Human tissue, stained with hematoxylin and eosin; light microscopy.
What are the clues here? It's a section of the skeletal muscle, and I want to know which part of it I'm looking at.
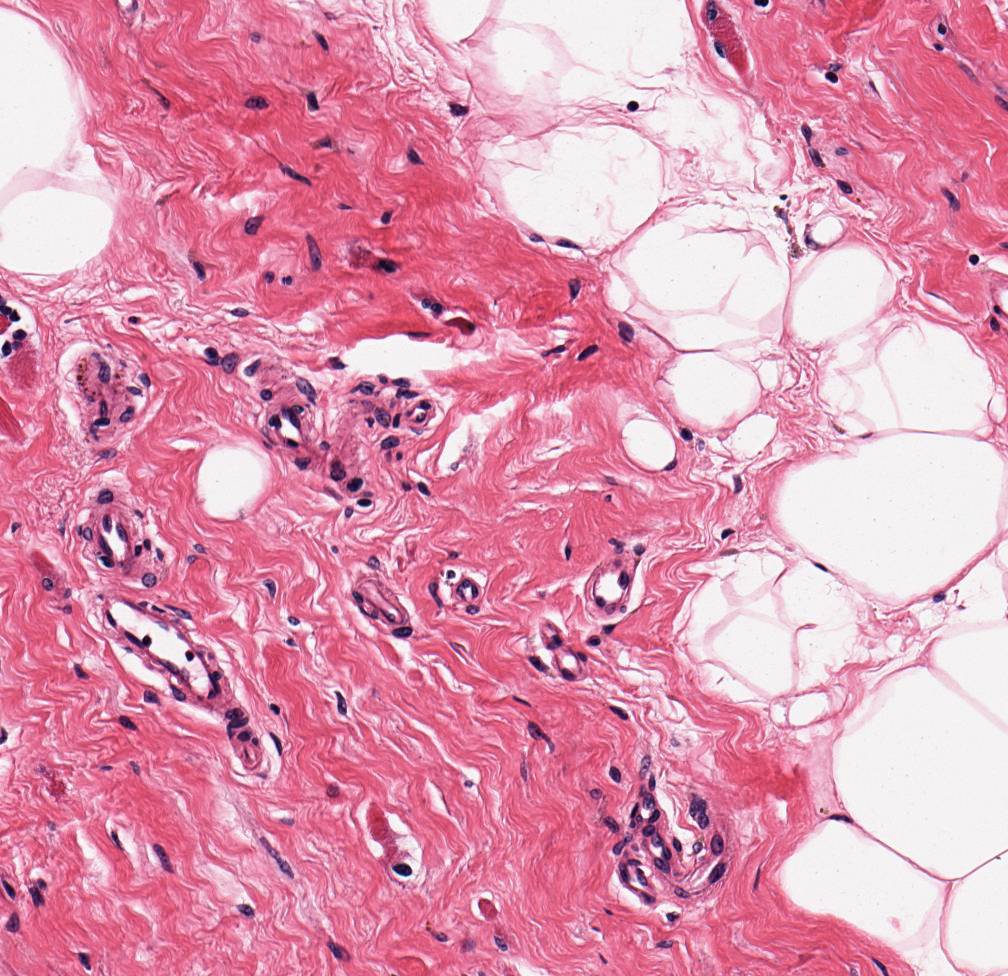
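That's dense connective tissue. Most of the field is dense pink collagenous stroma, its bundles wavy and densely packed, with sparse, slender spindle-shaped fibroblast nuclei scattered among them.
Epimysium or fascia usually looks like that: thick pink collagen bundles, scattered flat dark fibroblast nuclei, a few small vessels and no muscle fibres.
And the fibroblasts here are scattered, not lined up in parallel rows the way tendon's usually are. There's a cluster of fat cells along the right, plus numerous small thin-walled vessels grouped on the left and in the lower centre.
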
